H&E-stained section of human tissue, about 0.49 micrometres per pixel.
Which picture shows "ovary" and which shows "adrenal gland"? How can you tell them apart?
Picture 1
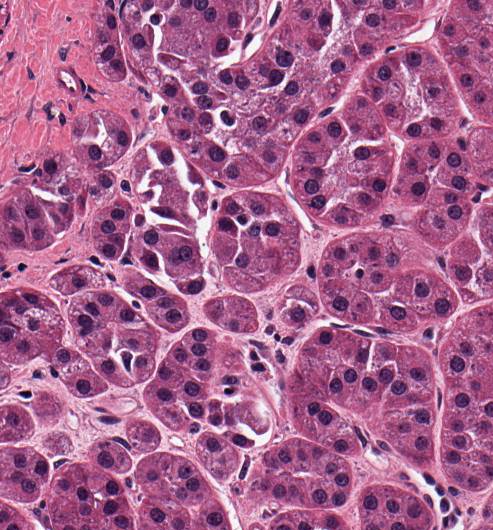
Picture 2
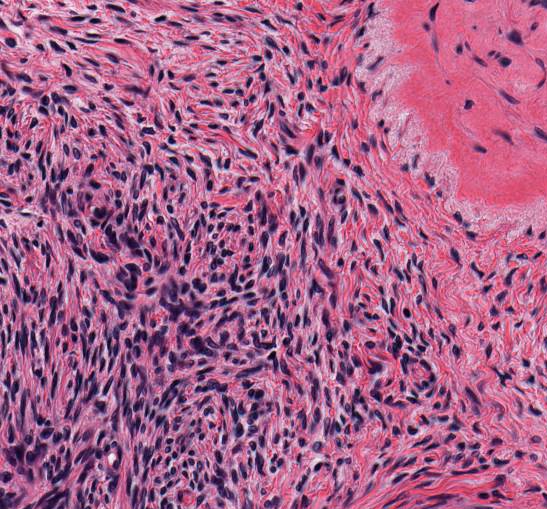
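Looking at these two, the adrenal gland is in picture 1 and the ovary is in picture 2. In picture 1, most of the field is made of cells in rounded nests with thin fibrous septa between them, and the nest cells are large and polygonal, with abundant granular eosinophilic cytoplasm and, in most cases, a single nucleus. Picture 2 is quite different: its spindle cells have elongated, dark-staining nuclei that are often tapered or slightly wavy, scant pink cytoplasm and indistinct borders, with wispy pink collagen fibres between them. These cells are most crowded in the centre and left and thin out toward the right.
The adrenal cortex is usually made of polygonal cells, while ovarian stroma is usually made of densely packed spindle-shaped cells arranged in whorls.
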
